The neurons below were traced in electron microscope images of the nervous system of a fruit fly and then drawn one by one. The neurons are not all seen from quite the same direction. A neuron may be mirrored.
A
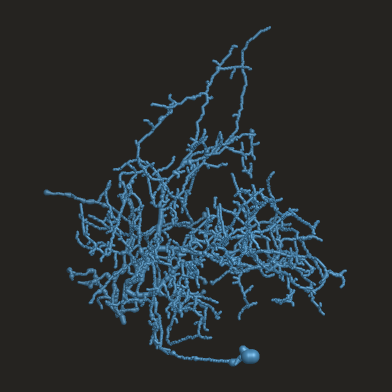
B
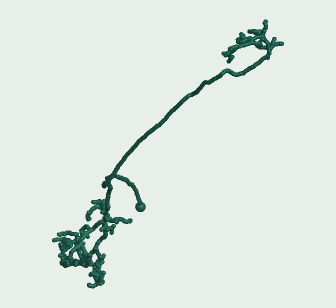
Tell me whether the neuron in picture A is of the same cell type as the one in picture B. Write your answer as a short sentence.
They are of different cell types.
